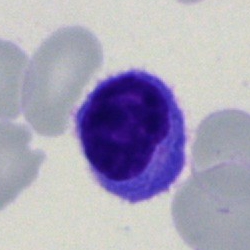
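Lymphocyte at centre. Nucleus fills most of the cell; chromatin dark purple, coarsely clumped. Cytoplasm stains blue, forming a crescent widest at lower right.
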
